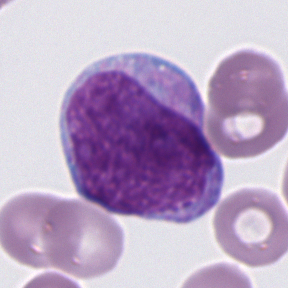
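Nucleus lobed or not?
Not lobed; a single mass filling most of the cell.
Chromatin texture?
Fine and evenly stippled, not coarsely clumped.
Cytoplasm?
Pale blue rim, widest at upper right, deeper blue along the outer edge.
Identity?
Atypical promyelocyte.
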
